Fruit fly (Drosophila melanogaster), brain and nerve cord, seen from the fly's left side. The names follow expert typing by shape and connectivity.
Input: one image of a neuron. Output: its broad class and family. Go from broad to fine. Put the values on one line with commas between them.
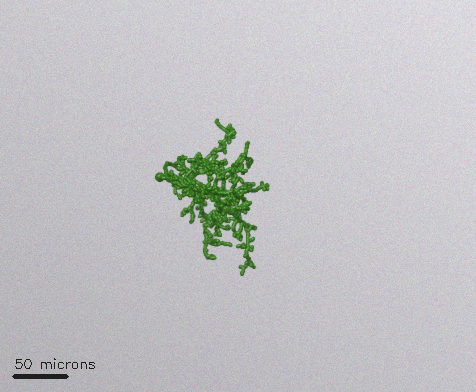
central-brain intrinsic neuron, hemilineage VLPa1_lateral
